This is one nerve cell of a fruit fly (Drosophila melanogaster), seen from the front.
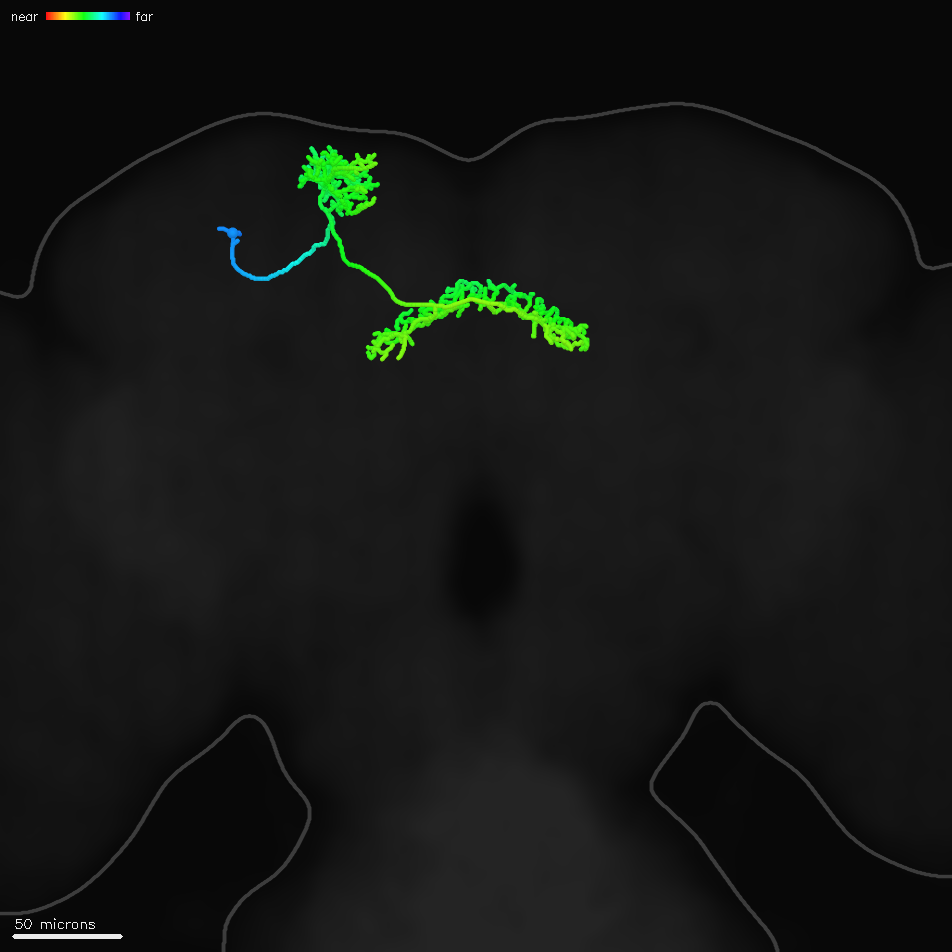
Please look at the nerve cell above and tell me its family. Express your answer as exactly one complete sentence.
Family hemilineage DL1_dorsal is the one that contains this nerve cell.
